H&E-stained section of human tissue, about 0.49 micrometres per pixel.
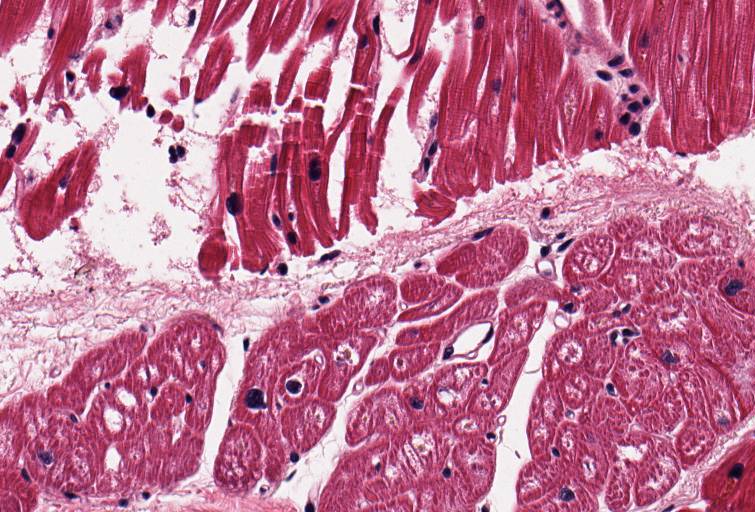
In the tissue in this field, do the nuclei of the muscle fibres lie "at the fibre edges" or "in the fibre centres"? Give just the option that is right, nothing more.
In the fibre centres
